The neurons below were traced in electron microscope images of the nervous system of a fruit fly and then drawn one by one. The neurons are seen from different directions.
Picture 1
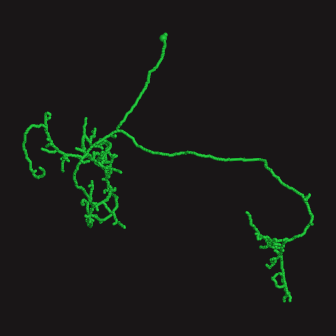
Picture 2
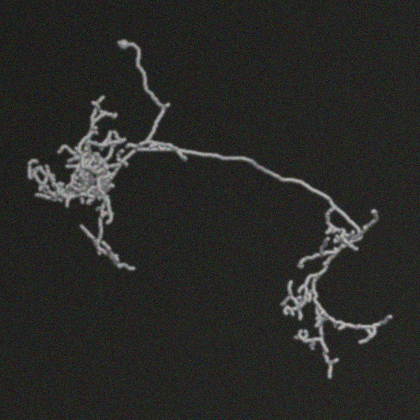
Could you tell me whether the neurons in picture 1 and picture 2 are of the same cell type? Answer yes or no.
yes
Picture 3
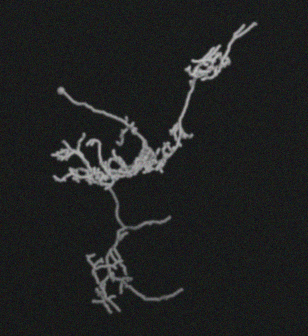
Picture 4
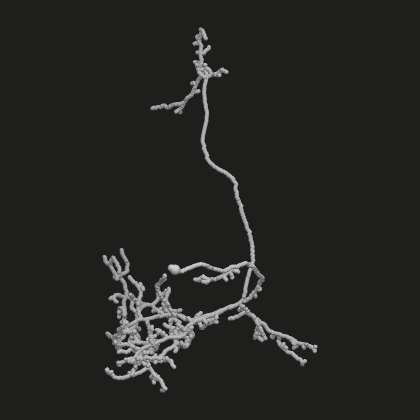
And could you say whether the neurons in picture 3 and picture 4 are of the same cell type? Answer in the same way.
no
